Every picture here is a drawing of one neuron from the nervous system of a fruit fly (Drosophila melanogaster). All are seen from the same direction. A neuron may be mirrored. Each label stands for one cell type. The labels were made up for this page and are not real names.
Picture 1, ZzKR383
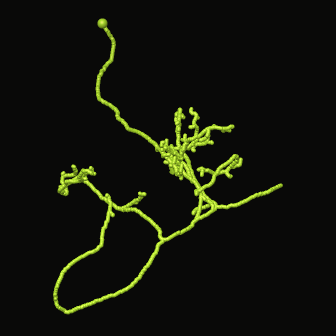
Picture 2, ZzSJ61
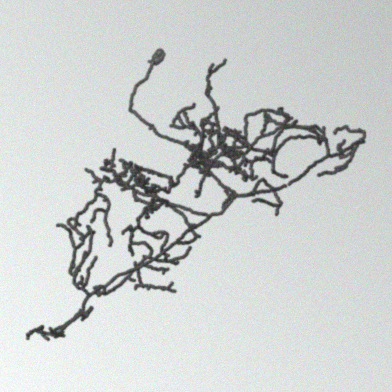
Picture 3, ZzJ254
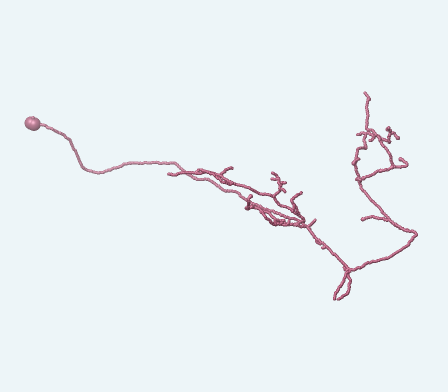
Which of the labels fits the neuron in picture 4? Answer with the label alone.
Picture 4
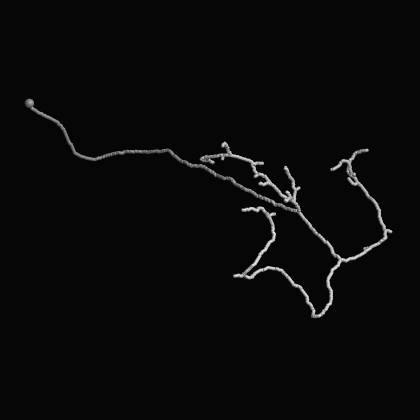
ZzJ254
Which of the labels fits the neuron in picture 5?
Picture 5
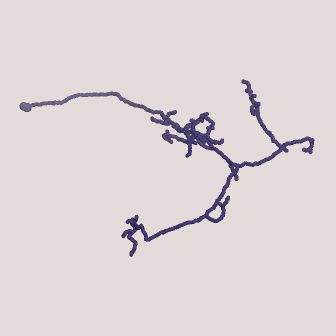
ZzKR383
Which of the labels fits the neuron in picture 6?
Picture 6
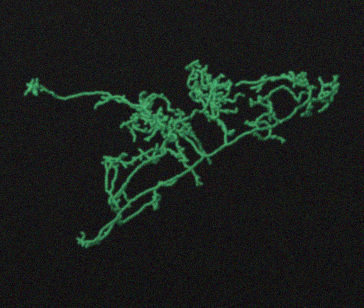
ZzSJ61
